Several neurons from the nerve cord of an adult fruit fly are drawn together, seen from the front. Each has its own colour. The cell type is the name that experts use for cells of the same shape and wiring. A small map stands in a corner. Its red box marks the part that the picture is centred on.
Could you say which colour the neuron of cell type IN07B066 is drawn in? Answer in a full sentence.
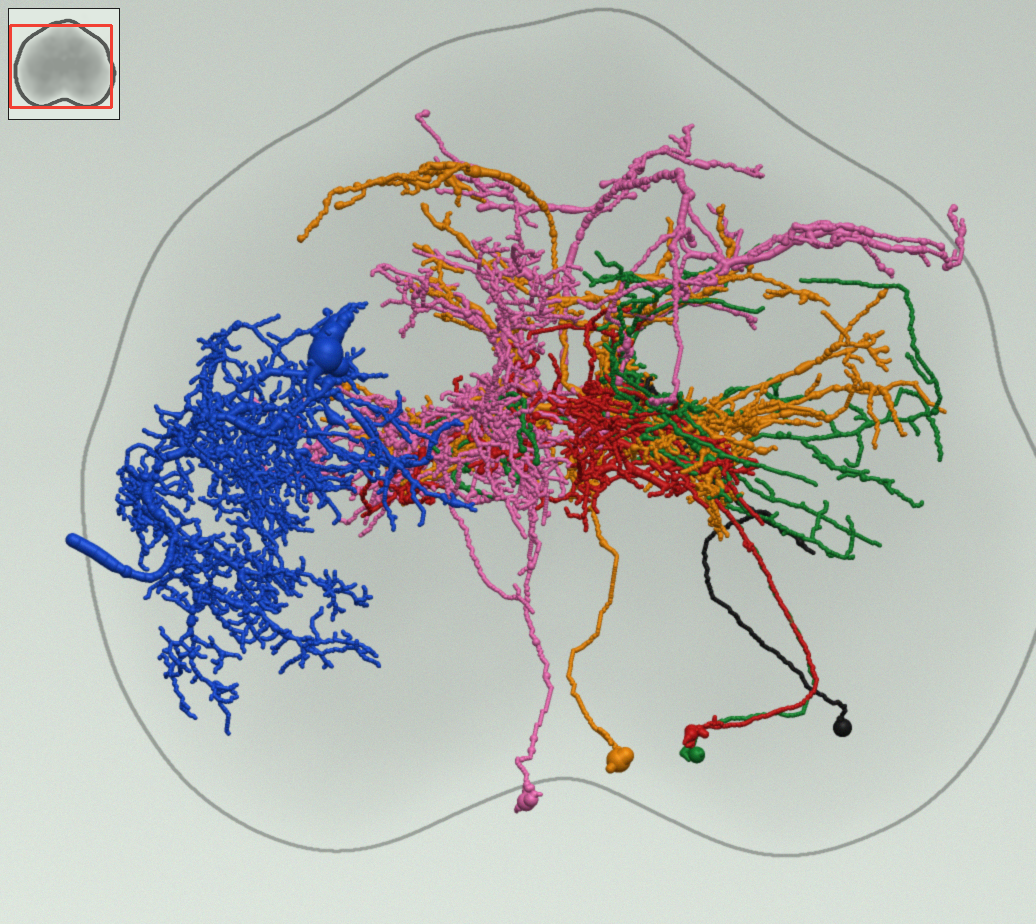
The colour is green.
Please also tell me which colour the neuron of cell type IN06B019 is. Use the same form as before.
The colour is orange.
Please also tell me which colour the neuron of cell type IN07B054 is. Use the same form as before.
The colour is red.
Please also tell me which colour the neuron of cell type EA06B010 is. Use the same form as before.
The colour is pink.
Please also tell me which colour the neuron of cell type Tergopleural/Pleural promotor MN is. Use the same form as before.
The colour is blue.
